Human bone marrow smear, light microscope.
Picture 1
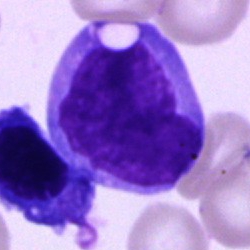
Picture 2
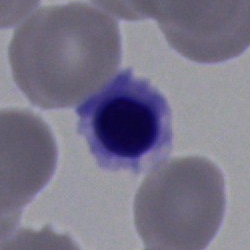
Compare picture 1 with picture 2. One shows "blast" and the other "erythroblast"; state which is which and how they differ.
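In picture 1 is the blast; in picture 2, the erythroblast. The first point to check is granules in the cytoplasm: neither cell shows any, so here they agree. The second is chromatin, finely textured rather than coarsely clumped in the blast but very dark and dense, with no visible pattern, in the erythroblast.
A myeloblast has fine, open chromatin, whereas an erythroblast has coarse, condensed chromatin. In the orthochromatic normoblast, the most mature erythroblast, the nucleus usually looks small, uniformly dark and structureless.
Third comes the outline: smooth and rounded-oval for the blast, irregular and ragged with small bumps for the erythroblast. Fourth, the erythroblast's nucleus sits slightly off-centre, with more cytoplasm on its upper left side. Fifth, a clear round space at the top of the blast indents its nucleus. Finally, the neighbours differ: a darker-staining nucleated cell touches the blast at the lower left, while red cells without nuclei surround the erythroblast.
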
